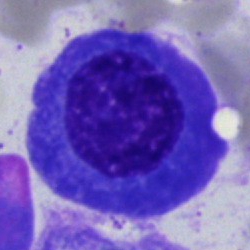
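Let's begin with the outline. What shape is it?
Roughly round, with an edge that is slightly uneven.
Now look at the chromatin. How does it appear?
It is dark purple and stippled with small pale spots.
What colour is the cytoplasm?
A deep blue, and no distinct granules can be seen in it.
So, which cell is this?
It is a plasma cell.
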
